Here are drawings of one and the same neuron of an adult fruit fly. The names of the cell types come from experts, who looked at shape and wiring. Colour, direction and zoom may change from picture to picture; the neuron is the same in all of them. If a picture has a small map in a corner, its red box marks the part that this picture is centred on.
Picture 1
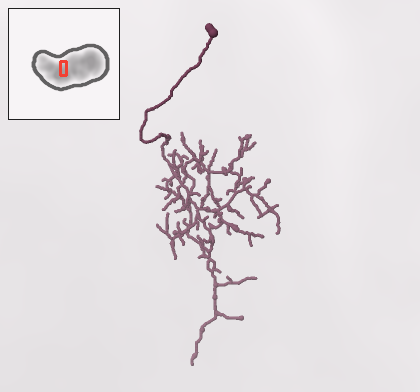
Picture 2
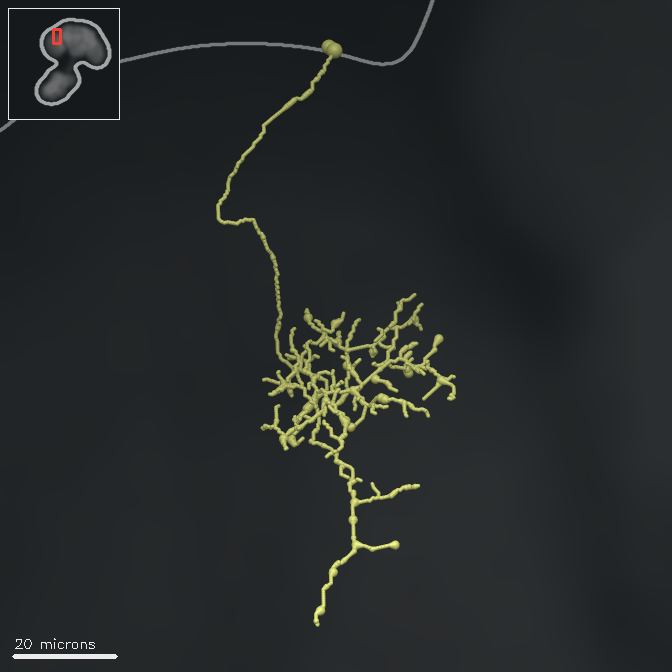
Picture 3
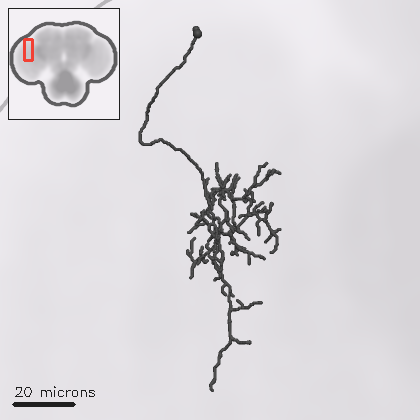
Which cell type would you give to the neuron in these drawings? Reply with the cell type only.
Cm6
